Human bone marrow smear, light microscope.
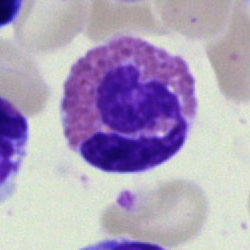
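Eosinophil in a stained bone marrow smear: notice first its round, smooth outline. The nucleus has dark purple, densely clumped chromatin. Plentiful cytoplasm, widest above and to the left of the nucleus, is filled with coarse pink-purple granules.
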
